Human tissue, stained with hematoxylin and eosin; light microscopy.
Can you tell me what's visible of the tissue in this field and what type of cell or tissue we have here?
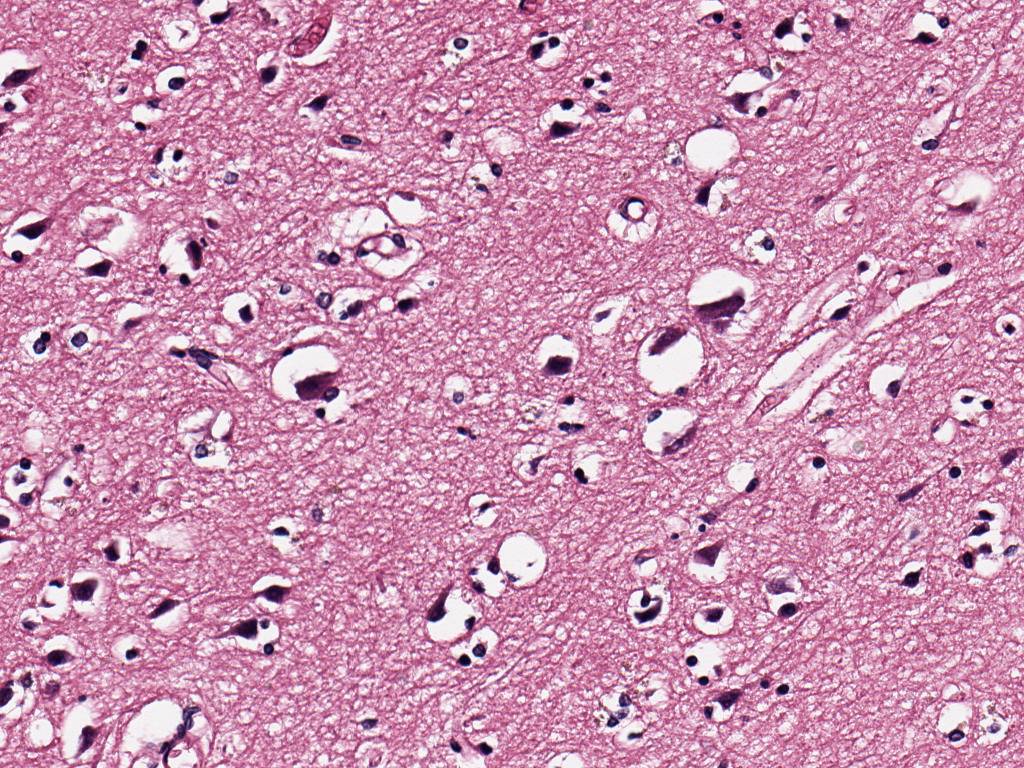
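What you've got is neuropil throughout, uniform pink and finely fibrillary, with no epithelium and no glands. Lots of cells across the field sit in sharply outlined clear spaces. There's a thin-walled, elongated capillary running obliquely from the centre-right toward the upper right. That's cerebral cortex.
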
